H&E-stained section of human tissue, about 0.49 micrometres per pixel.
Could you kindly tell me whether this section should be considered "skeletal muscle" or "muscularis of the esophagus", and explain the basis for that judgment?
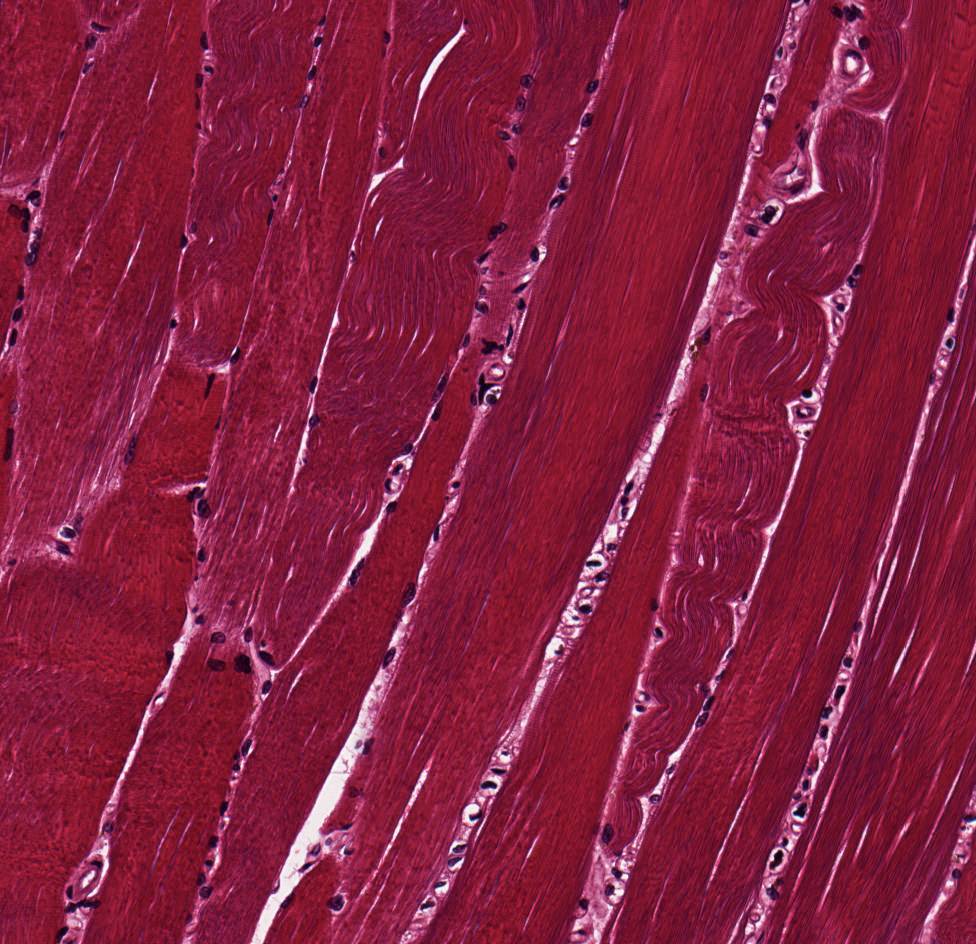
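This is skeletal muscle rather than muscularis of the esophagus. What decides is where the nuclei lie: the dark, elongated nuclei sit along the edges of the fibres, not in their centres.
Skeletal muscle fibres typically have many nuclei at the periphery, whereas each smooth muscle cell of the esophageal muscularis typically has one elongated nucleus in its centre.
The broad parallel fibres, with deep red eosinophilic cytoplasm and fine lengthwise lines, fill the field and run obliquely from lower left to upper right.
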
